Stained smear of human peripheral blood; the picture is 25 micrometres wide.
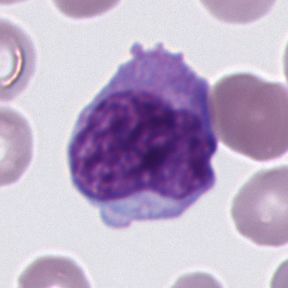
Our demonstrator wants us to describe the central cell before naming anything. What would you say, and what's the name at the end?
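First, the outline is irregular rather than smoothly round. Second, small knob-like projections stand out from the cell's top edge. Third, the nucleus is a single unlobed mass filling most of the cell. Fourth, no coarse granules appear in the cytoplasm. This is an atypical promyelocyte.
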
